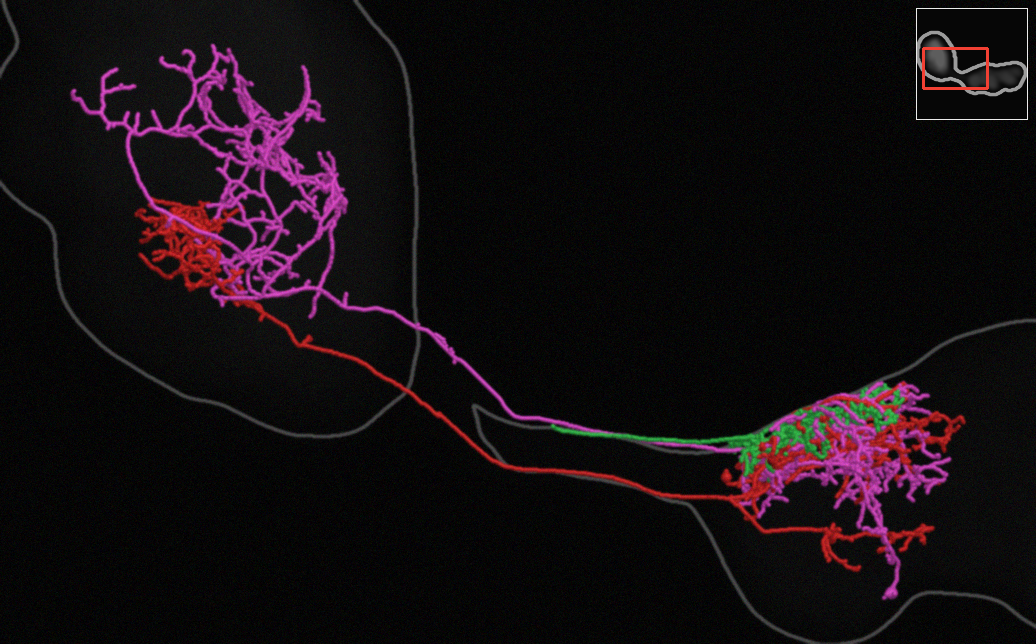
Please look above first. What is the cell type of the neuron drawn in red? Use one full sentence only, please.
This neuron is of the type ANXXX108.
